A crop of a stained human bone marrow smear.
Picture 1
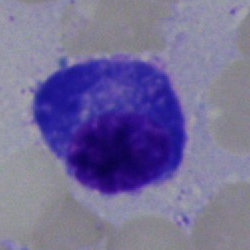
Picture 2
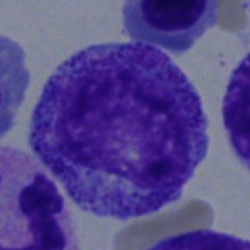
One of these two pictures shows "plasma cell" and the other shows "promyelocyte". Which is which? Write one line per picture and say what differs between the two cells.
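Picture 1: plasma cell. The cytoplasm shows no visible granules.
Picture 2: promyelocyte. Dark purple granules are scattered over the whole cell, including over the nucleus.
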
